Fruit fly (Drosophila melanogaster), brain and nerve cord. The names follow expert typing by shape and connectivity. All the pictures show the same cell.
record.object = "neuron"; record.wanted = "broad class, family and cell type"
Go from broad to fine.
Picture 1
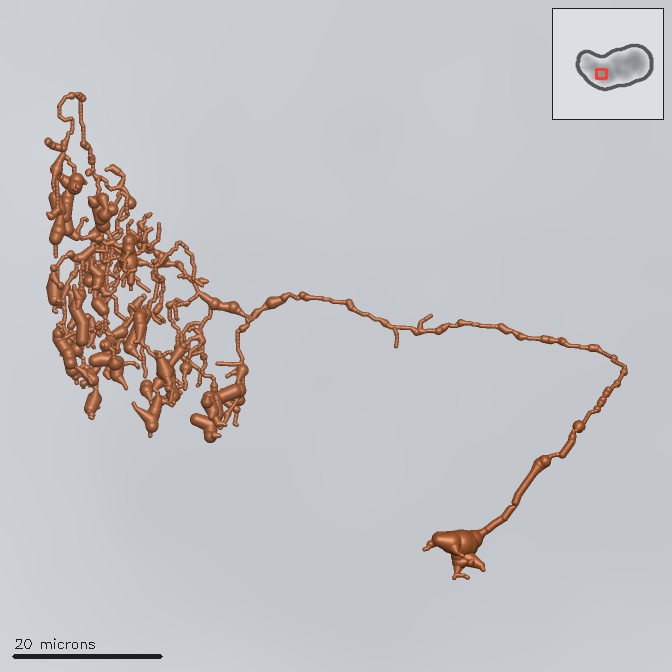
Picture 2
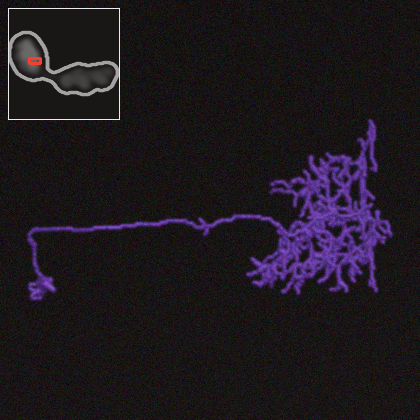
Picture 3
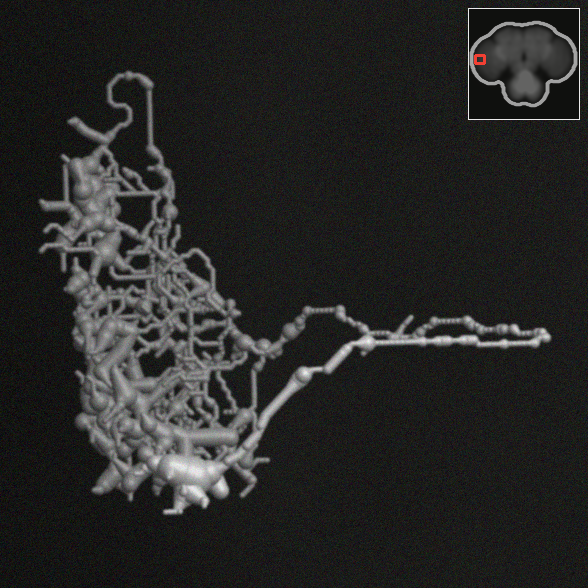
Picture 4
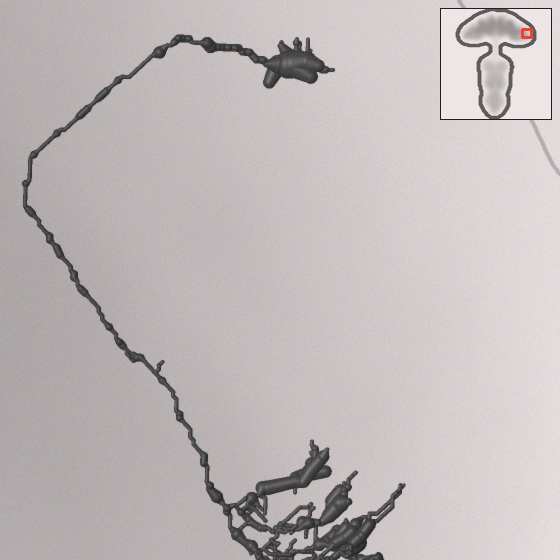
optic-lobe intrinsic neuron; Dm; Dm4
